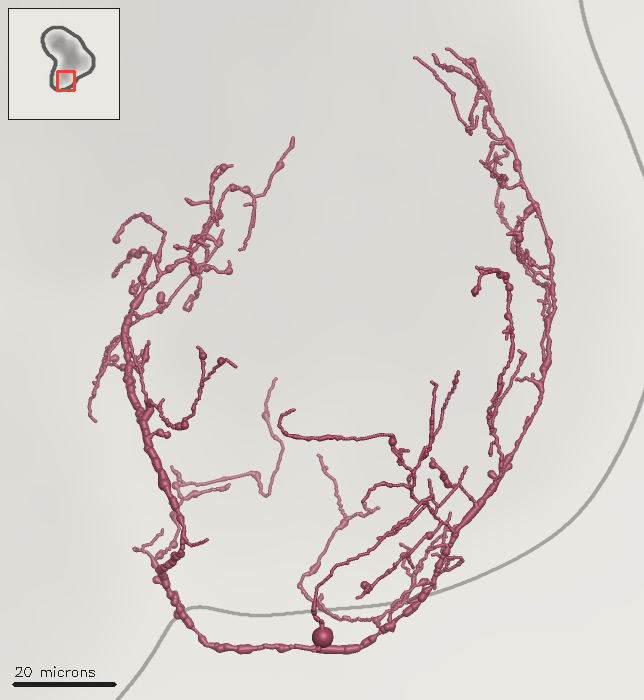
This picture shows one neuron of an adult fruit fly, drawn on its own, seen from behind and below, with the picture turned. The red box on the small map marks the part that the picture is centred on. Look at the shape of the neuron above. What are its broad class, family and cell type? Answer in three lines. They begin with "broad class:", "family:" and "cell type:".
broad class: nerve-cord intrinsic neuron
family: hemilineage 13A
cell type: IN13A029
